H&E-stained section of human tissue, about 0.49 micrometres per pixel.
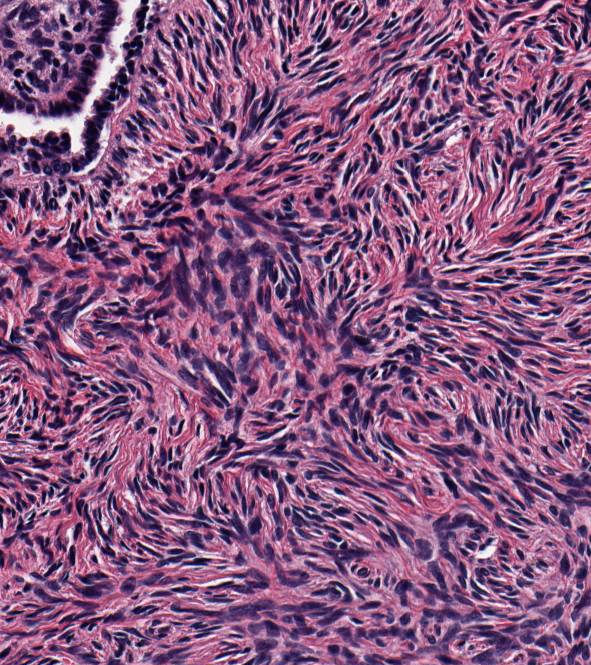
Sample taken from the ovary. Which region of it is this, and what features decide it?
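Answer: ovarian cortex. Spindle cells fill nearly the whole field in a swirling, whorled pattern, with elongated, dark, tapered nuclei, scant cytoplasm and pink collagen fibres between them.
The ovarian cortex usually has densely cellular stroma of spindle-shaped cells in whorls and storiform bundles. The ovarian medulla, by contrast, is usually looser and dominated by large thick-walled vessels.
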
